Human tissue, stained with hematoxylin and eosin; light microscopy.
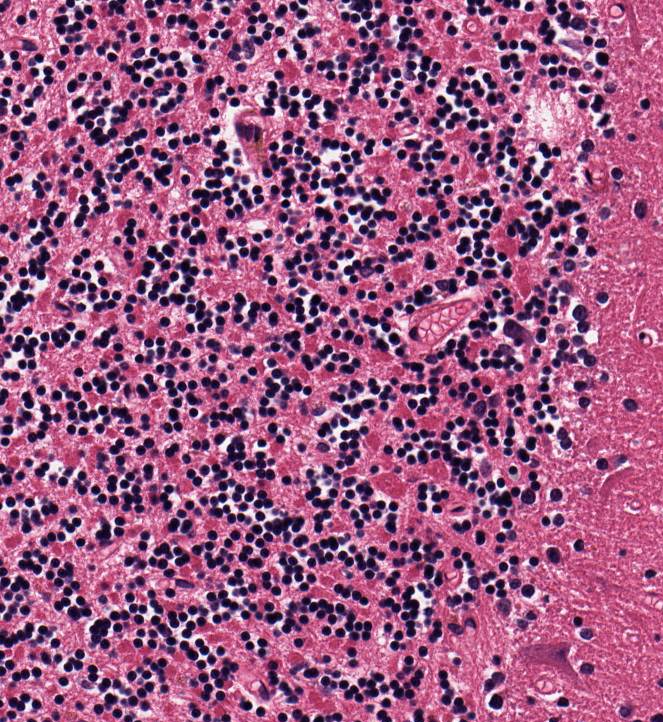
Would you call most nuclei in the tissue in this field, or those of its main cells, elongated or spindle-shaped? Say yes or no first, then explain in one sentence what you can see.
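No. The dense zone is made of crowded small round nuclei that stain very dark and have scant visible cytoplasm.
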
